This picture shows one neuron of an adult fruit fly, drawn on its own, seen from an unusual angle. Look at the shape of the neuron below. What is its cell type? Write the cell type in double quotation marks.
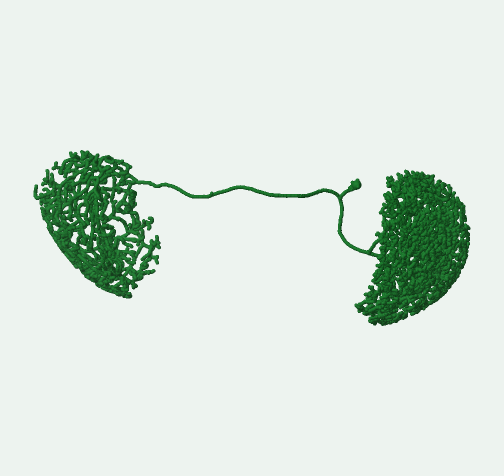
"MeVPOL1"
